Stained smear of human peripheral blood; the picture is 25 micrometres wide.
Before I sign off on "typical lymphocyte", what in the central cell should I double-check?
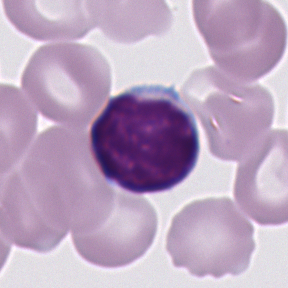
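Let's take this typical lymphocyte feature by feature, starting with its size: the cell is about 10 micrometres across.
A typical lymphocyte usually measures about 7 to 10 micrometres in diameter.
Now look at the nucleus, which is round in outline and about 9 micrometres across, so the cytoplasm forms only a thin rim around it.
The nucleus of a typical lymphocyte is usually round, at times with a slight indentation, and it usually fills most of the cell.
That rim is pale blue and shows best as a crescent along the top edge of the cell, while the chromatin inside the nucleus is dense and stains deep purple.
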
